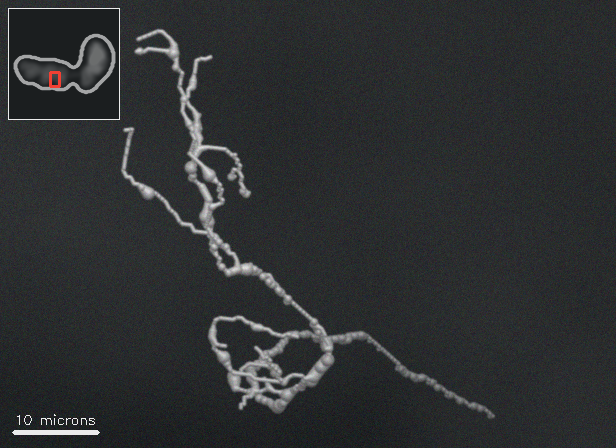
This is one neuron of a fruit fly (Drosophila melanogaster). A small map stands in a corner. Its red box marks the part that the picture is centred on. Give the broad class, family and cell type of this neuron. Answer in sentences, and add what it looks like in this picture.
This is a sensory neuron entering the nerve cord. The name of its family is class gustatory. It is of cell type WG3. The drawing shows no cell body. From top to bottom in the picture it spans about 45 microns.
